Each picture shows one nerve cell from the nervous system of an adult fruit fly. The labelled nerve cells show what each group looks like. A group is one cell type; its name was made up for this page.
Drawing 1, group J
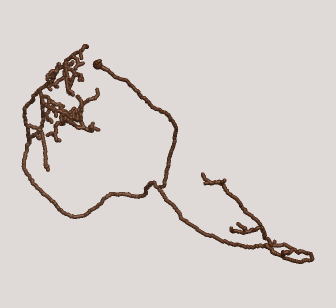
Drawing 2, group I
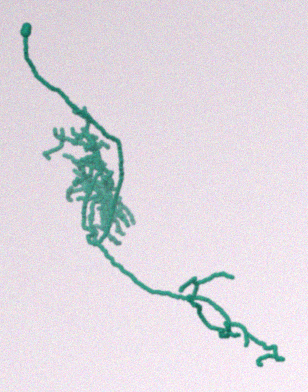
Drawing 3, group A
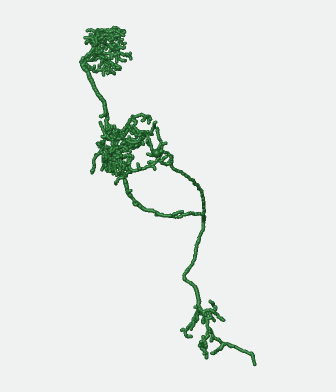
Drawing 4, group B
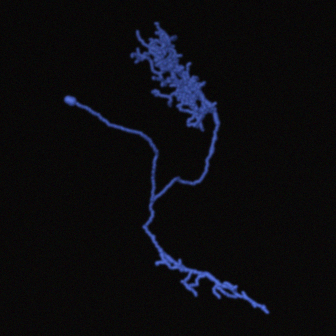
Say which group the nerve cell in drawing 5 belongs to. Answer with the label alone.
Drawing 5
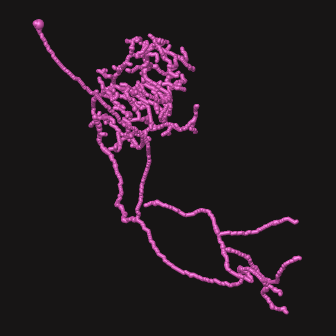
group J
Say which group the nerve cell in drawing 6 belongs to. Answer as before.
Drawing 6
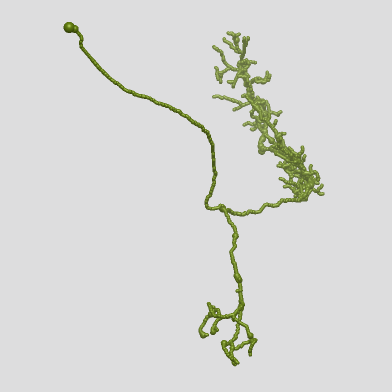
group A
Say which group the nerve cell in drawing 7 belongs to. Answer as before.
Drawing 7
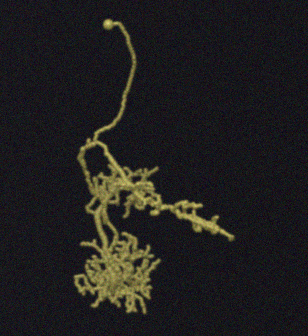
group B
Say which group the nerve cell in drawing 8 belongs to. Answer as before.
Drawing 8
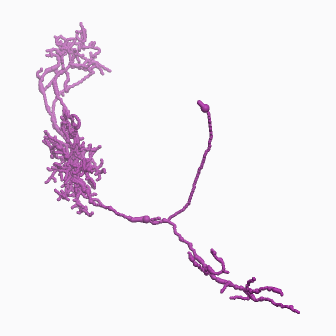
group B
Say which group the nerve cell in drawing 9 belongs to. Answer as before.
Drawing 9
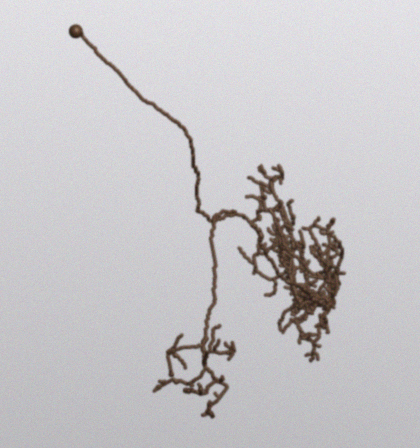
group A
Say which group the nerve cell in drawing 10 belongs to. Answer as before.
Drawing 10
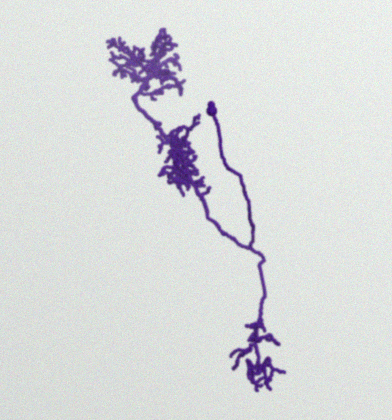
group A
